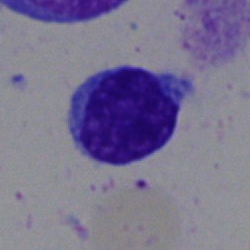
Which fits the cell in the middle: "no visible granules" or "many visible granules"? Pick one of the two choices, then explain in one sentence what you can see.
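No visible granules. No granules are seen in the cytoplasm.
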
